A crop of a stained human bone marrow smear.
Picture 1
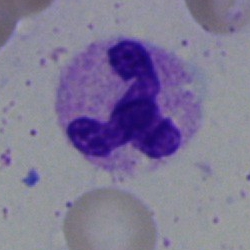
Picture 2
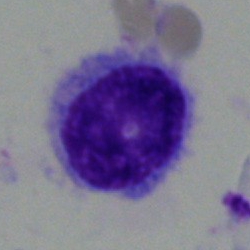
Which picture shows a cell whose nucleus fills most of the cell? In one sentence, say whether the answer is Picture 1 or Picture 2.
It is in picture 2 that the cytoplasm of the cell is scant.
